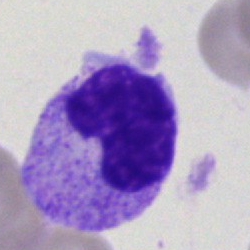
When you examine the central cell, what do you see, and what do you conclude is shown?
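Look first at the nucleus: it sits off-centre toward the upper right, and its lower-left side is indented, so it takes on a bean-like shape. A broad area of pale lilac cytoplasm fills the lower-left part of the cell, with fine purple granules scattered all through the cytoplasm. This is a band neutrophil.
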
